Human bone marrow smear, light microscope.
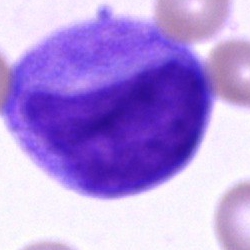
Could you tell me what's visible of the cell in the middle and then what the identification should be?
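Taking each feature in turn, the cell outline is roughly round. The upper border of the nucleus curves inward, forming a concave edge. The chromatin is dark purple and densely stained. Last on the list, a small knob projects from the top edge of the cell. The cell is a promyelocyte.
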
